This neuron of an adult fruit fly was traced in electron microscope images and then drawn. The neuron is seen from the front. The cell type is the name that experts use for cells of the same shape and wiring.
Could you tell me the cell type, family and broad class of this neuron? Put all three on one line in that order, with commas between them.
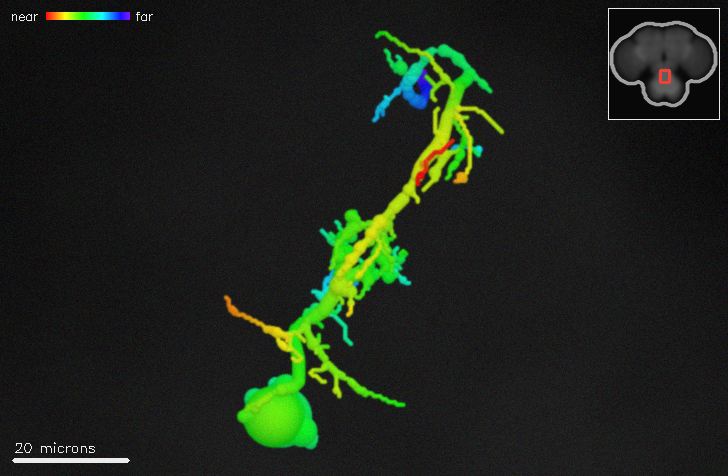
MNad12, MNad, motor neuron of the nerve cord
